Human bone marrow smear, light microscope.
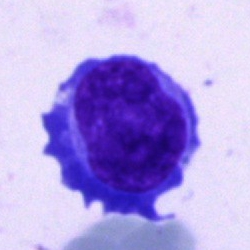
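Blast, the central cell of a stained marrow smear. Its outline is irregular; I count several pointed projections along the left and lower edges. The nucleus sits off-centre, toward the upper right. Chromatin: dark purple, with patchy darker clumps. I see no granules in its cytoplasm.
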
